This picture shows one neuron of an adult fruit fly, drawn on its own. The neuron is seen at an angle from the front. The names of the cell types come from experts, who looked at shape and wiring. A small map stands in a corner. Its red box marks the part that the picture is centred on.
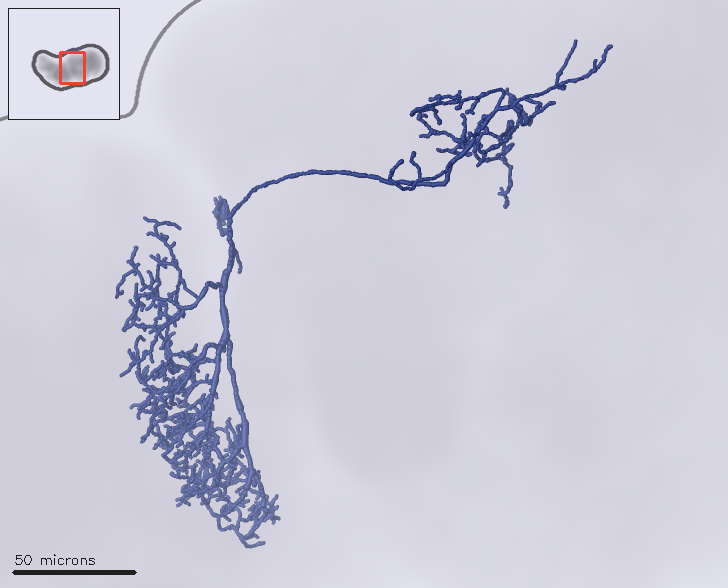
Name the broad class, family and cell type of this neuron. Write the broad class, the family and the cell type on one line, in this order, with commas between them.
visual projection neuron, LT, LT84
